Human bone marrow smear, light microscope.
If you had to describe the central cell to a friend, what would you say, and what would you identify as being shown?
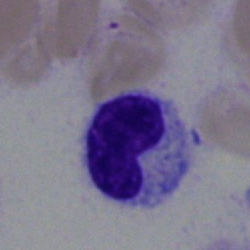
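Nucleus kidney-shaped, notched on its right side, occupying the left part of the cell. Chromatin dense, dark purple. Cytoplasm with fine, faint granules. Central cell: band neutrophil.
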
